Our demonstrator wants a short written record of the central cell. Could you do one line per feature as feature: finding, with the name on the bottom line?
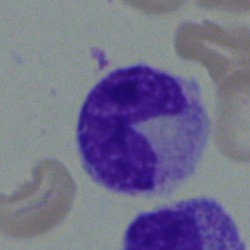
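Outline: round and smooth.
Nuclear shape: kidney-like, with a deep notch opening to the right.
Nuclear size: fills most of the cell.
Nucleoli: none visible.
Name: band neutrophil.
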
